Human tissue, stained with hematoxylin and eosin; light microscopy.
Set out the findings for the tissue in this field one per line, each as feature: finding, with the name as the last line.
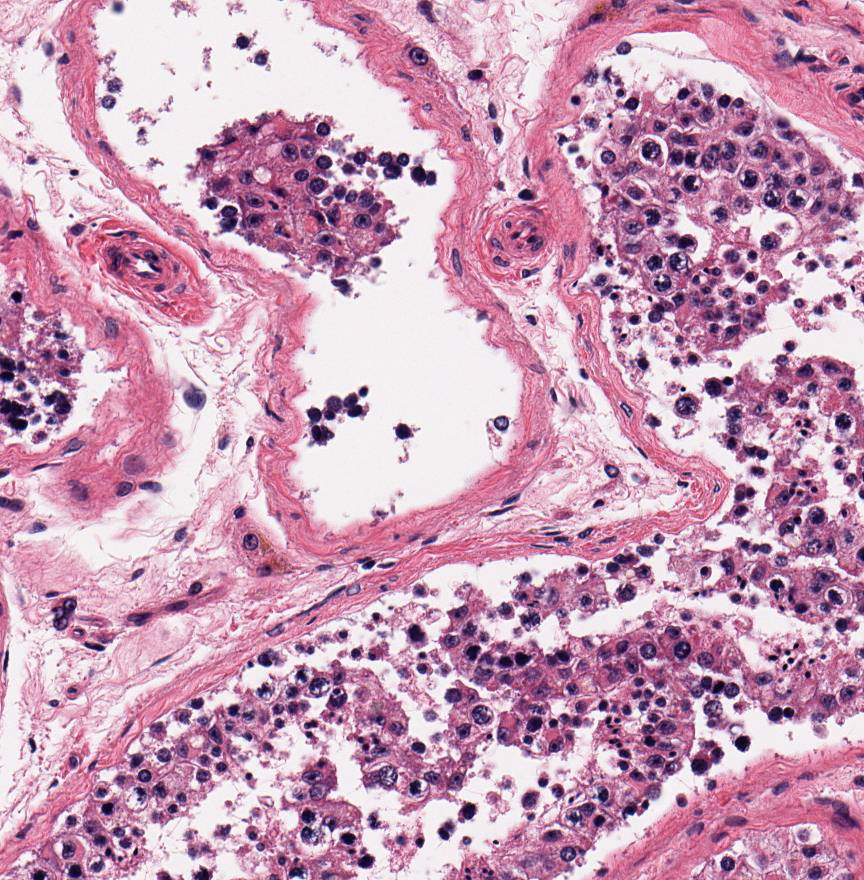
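Arrangement: large rounded-to-angular units, each with its own distinct wall, separated by stroma
Wall: thick, wavy eosinophilic band with flattened spindle nuclei
Contents: loosely cohesive cells, many free in the lumen, in right and lower units
Nuclei: many small, dark and condensed, among larger cells
Name: testis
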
